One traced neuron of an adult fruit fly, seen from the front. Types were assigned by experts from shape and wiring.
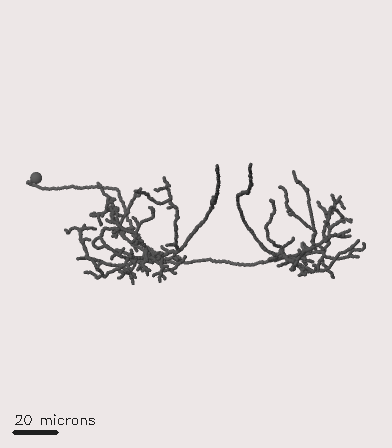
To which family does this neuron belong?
hemilineage 09B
